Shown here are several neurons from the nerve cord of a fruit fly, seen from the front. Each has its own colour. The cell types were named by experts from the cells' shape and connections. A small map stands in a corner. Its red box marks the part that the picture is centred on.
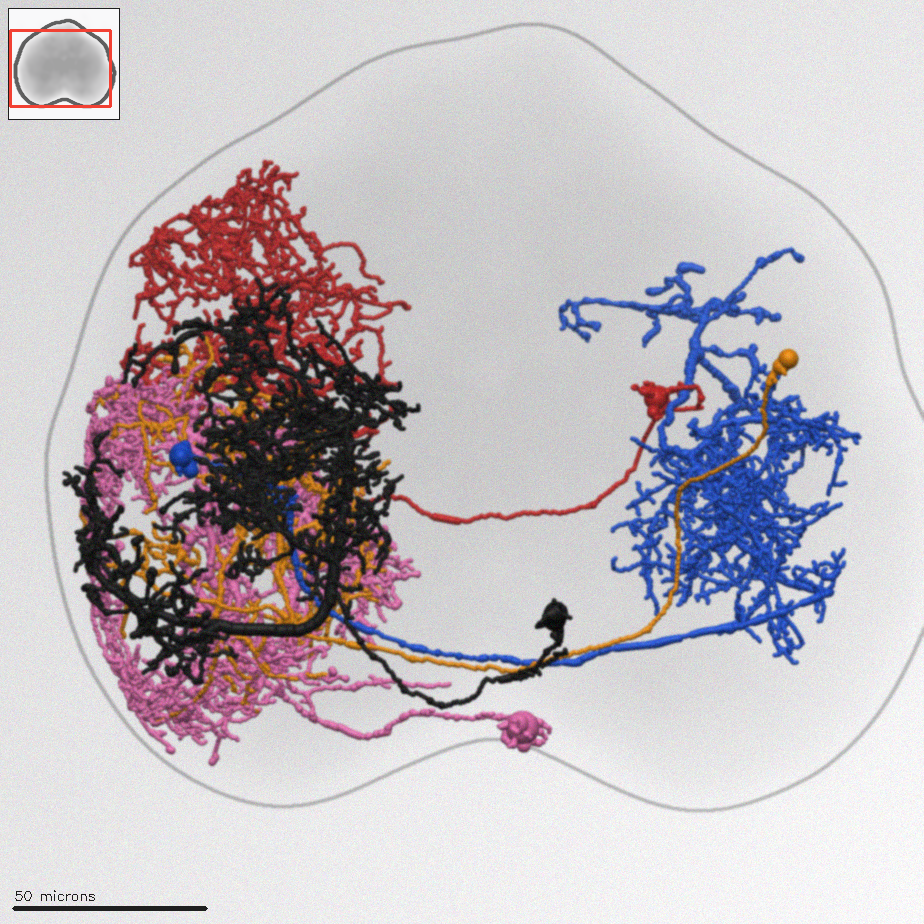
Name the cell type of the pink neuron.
IN13B001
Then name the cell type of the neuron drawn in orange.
IN01A030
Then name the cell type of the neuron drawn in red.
IN01A015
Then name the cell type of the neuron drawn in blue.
IN01A009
